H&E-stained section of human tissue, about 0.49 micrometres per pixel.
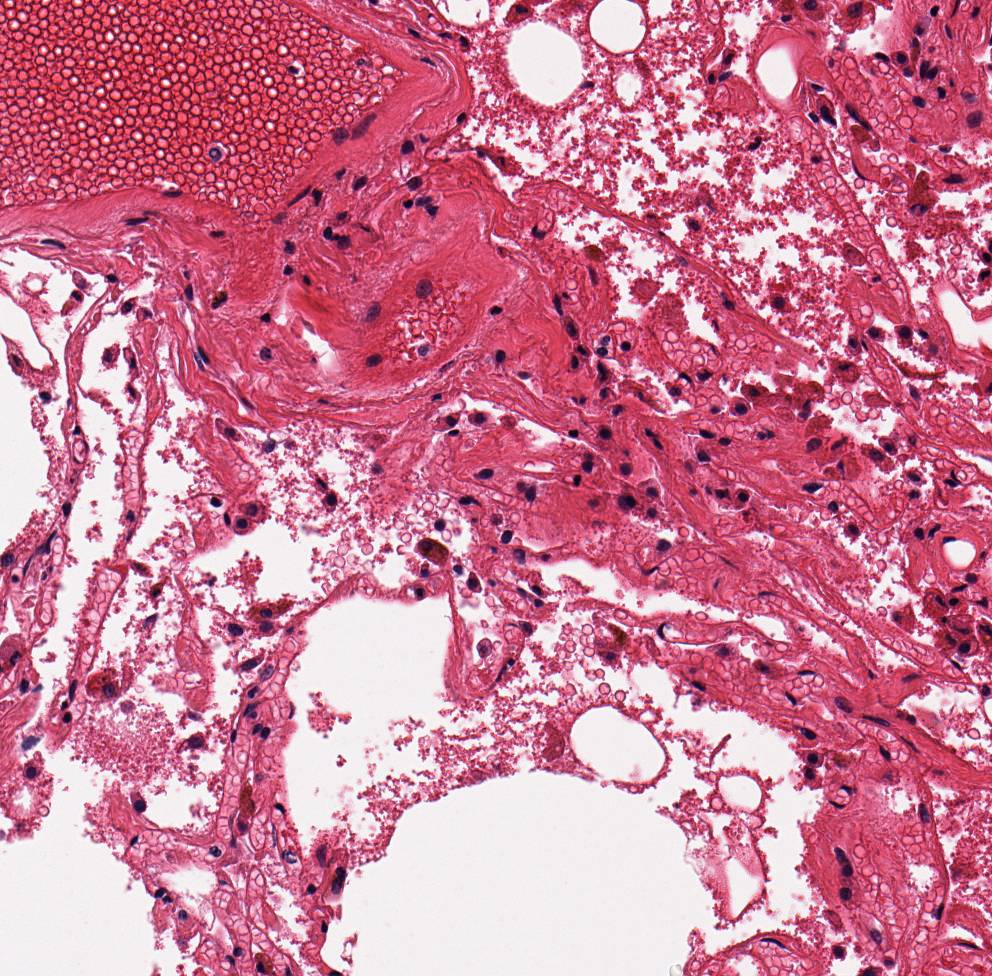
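Lung, haematoxylin and eosin stain. First, a large vessel lumen in the top-left corner is tightly packed with red blood cells. Second, bands of pink fibrous tissue cross the middle of the field diagonally, from upper left toward lower right. Third, macrophages carrying brown granular pigment in their cytoplasm are scattered, most numerous on the right. Finally, no cartilage or glands appear anywhere in the field.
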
